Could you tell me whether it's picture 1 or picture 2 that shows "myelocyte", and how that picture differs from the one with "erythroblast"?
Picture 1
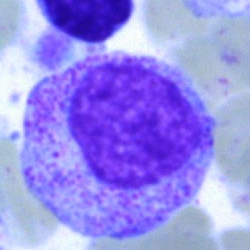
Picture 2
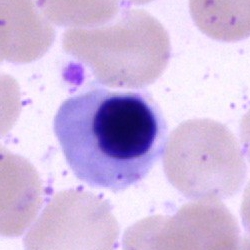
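Picture 1 shows a myelocyte, and picture 2 shows an erythroblast. Both cells have a smooth outline, which in the myelocyte is roughly round. Each also has a broad rim of cytoplasm without clear vacuoles: in the myelocyte the cytoplasm is plentiful and the rim is widest on the lower left, while in the erythroblast the rim is widest on the left. The erythroblast's cytoplasm is pale blue and shows no granules. Its nuclear chromatin is dense and stains very dark purple throughout, and no nucleolus can be made out.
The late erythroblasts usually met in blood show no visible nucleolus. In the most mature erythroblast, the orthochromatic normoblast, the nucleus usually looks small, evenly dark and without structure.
In picture 1, the darkly stained nucleus of another cell lies just above the myelocyte at the top edge.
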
